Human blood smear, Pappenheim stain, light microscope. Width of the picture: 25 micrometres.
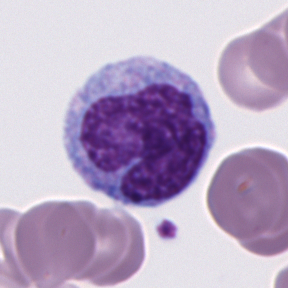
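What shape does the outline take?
Roughly round.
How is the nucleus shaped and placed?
It is folded, with a cleft coming in from its lower-left side, and it sits off-centre, so the widest rim of cytoplasm is at the upper left.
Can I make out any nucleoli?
No distinct ones are visible.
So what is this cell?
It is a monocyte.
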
